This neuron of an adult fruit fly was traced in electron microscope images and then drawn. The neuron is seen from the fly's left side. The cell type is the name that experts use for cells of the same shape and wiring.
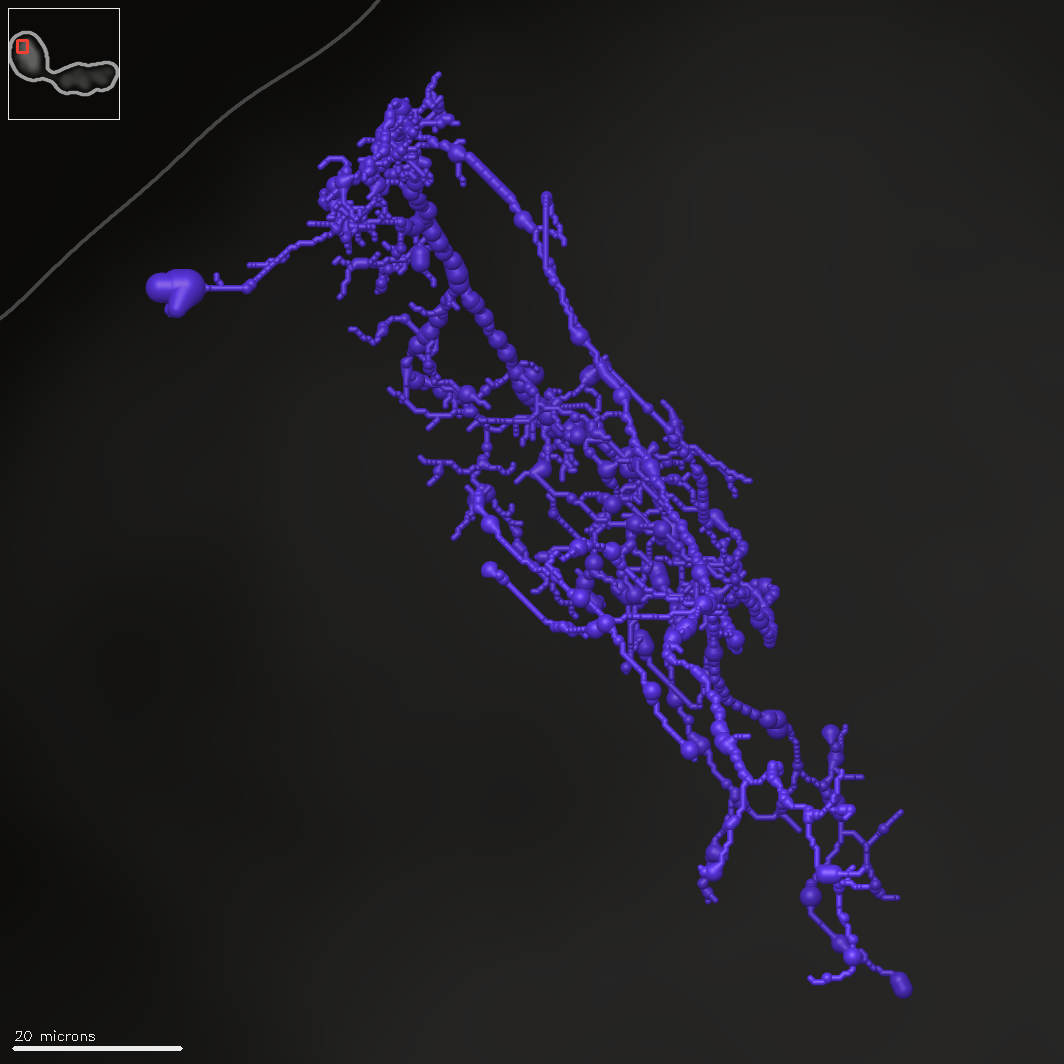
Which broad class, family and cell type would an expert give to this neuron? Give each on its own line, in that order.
central-brain intrinsic neuron
hemilineage SMPad1
SIP122m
